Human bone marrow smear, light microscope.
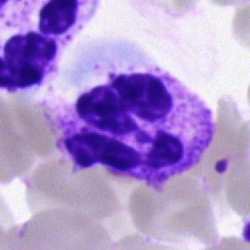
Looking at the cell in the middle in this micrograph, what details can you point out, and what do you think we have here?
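Roughly rounded, the cell has a slightly uneven edge. Its chromatin is dense, dark purple and clumped. The cytoplasm is pale pinkish-lilac, with fine purple granules scattered through it. Answer: segmented neutrophil.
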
